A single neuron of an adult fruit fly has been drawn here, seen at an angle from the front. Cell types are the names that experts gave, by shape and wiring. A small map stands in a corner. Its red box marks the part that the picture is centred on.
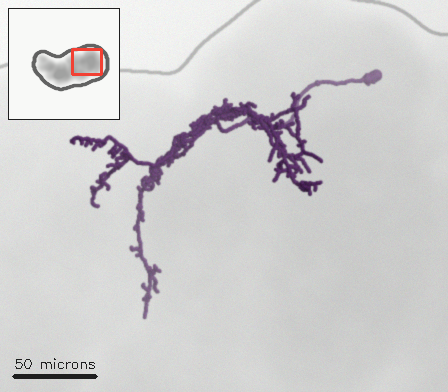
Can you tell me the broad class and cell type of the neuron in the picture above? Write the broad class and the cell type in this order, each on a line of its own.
central-brain intrinsic neuron
ATL011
